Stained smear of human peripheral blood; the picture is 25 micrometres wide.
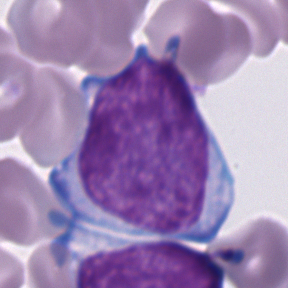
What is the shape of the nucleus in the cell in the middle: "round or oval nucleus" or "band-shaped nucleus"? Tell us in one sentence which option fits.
Compact and round or oval, the nucleus is not drawn out into a band.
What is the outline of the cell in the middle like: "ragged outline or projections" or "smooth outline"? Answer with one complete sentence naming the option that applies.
The border of the cell is ragged or frayed, or shows projections, blebs or tags.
